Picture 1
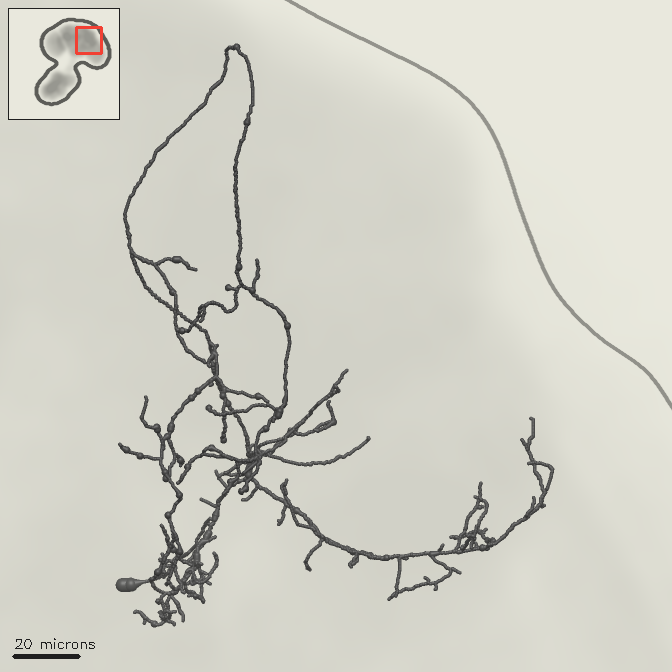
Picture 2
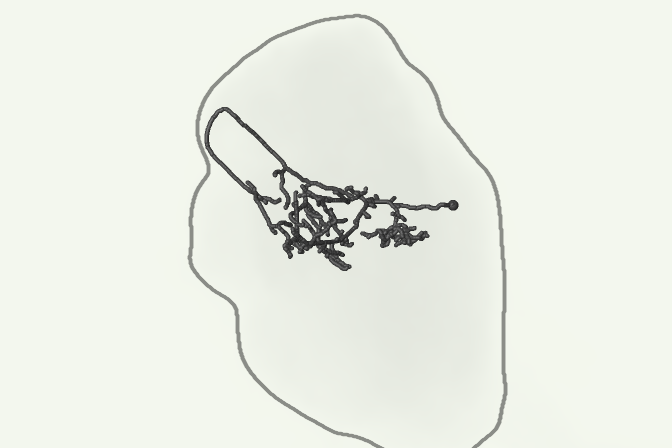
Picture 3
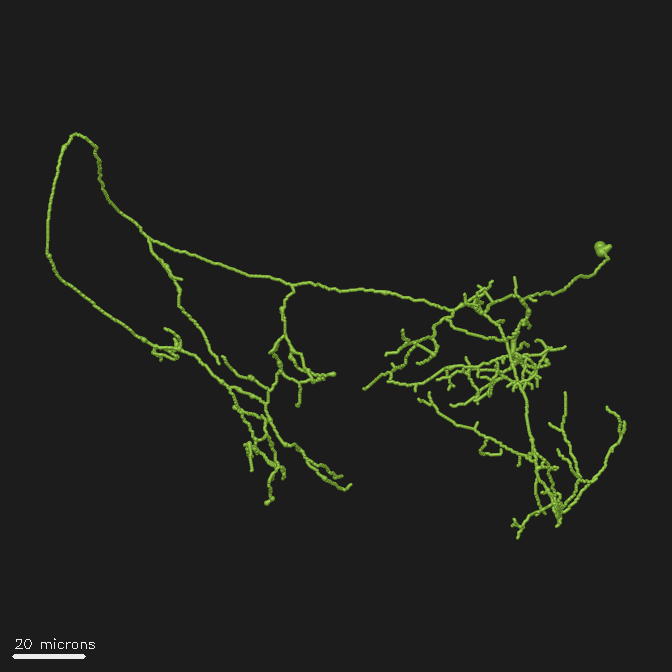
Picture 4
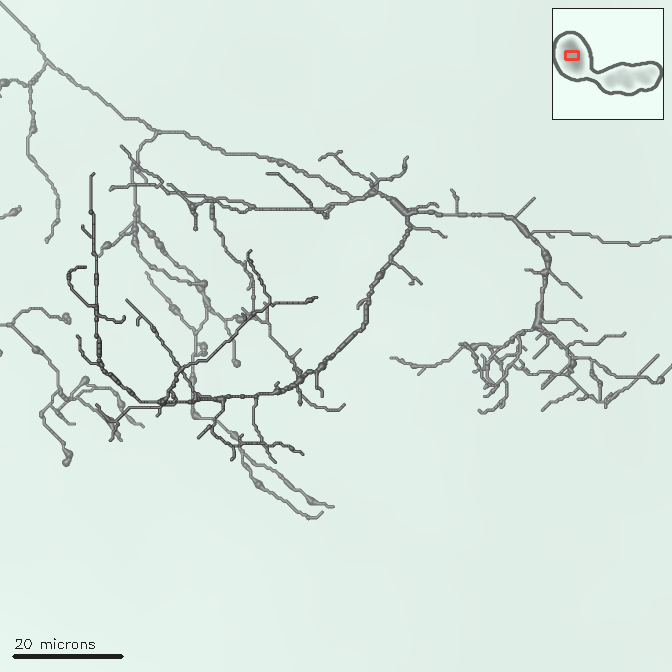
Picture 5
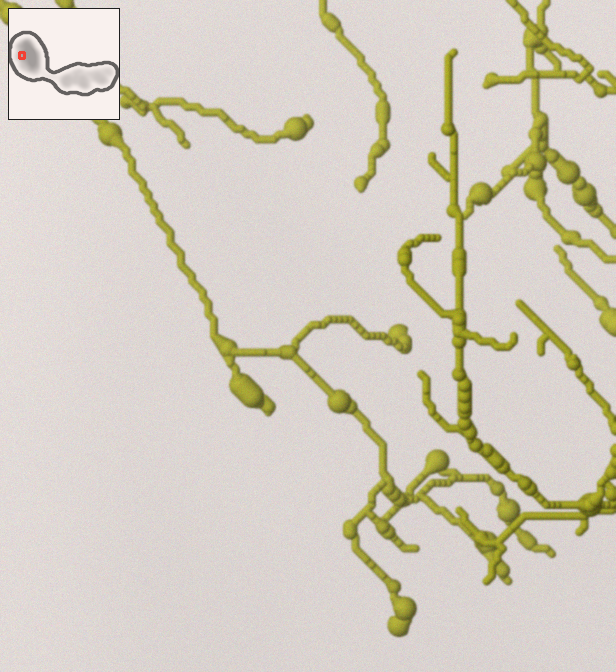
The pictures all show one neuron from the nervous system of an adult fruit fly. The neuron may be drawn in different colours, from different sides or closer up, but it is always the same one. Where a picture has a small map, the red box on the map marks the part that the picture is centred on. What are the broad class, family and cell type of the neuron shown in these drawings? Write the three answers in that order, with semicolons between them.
central-brain intrinsic neuron; hemilineage VLPl&p1_posterior; LAL136_b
